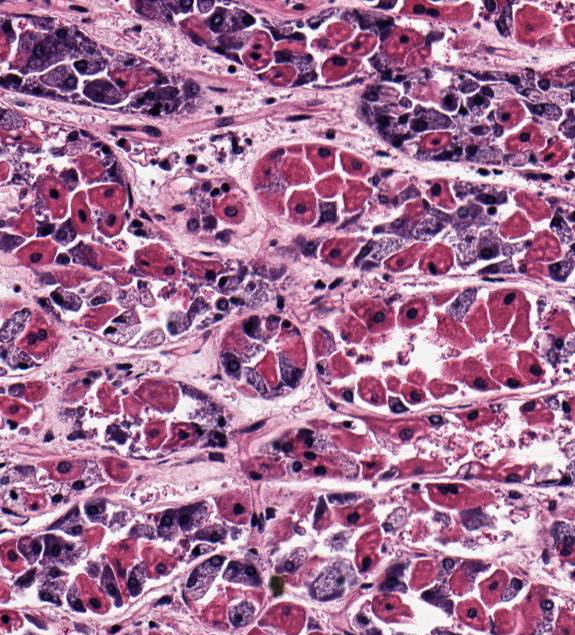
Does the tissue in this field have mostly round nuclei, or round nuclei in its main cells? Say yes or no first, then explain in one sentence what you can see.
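Yes. The nuclei of the nest cells are round and fairly uniform in size.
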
